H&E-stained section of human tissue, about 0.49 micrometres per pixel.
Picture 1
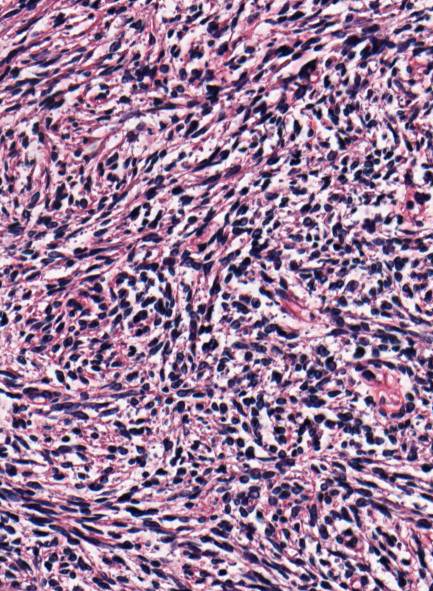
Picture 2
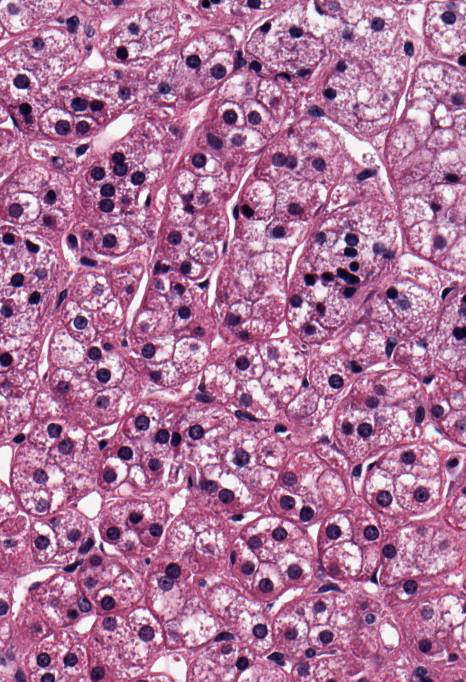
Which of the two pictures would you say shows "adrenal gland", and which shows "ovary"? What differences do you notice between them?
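Step one, naming: ovary in picture 1, adrenal gland in picture 2. Step two, cells: picture 1 is filled with spindle cells having scant pale pink cytoplasm and indistinct borders, while picture 2 has cells with abundant pale cytoplasm full of small clear vacuoles and thin visible borders between neighbours within nests. Step three, nuclei: in picture 1 they are dark and hyperchromatic, elongated to oval, in a field densely cellular throughout. Step four, arrangement: picture 1 runs in sweeping fascicles in different directions; in picture 2 the septa between nests carry narrow slit-like spaces lined by flattened nuclei, and small white clefts separate some nest edges from the septa.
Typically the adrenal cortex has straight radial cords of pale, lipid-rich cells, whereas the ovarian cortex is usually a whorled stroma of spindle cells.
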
